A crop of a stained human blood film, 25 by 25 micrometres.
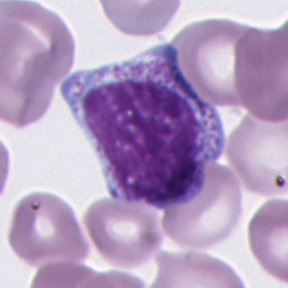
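Myelocyte in the middle of the picture, about 14 micrometres across. Chromatin comes first: finely mottled, not coarsely clumped. Cytoplasm next: pale blue, turning a deeper blue at the cell margin, with fine purple granules scattered throughout. Finally, the rim of cytoplasm is at its widest along the upper side of the nucleus.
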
